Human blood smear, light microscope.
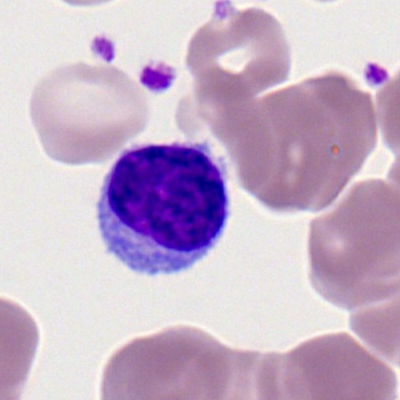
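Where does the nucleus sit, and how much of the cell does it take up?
It fills most of the cell and sits toward the upper right.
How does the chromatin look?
Dark purple and coarsely clumped.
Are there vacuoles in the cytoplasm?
None are seen.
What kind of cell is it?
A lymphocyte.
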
